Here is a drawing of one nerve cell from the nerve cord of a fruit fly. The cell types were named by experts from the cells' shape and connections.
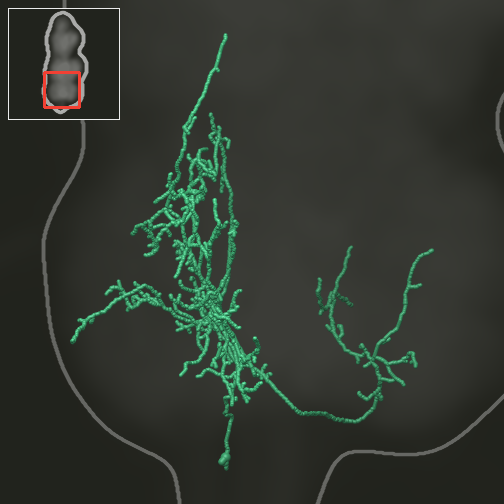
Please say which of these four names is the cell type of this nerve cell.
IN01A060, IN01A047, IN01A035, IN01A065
IN01A047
